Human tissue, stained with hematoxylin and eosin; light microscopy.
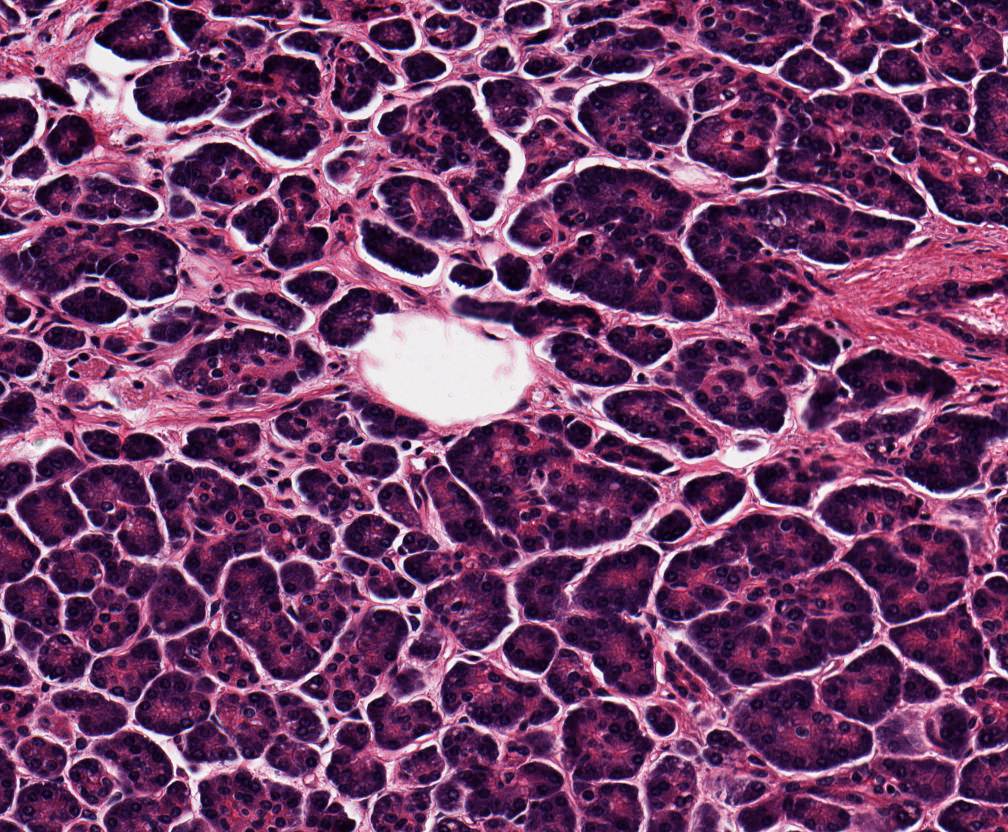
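Pancreas. Closely packed acini fill the whole field, grouped into small clusters by thin pink connective tissue strands. Acinar cell cytoplasm is deeply purple and basophilic, fading to a paler pink toward the centre of each acinus. The round, dark nuclei sit at the outer, basal side of the cells, and the tiny lumina mostly can't be seen.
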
